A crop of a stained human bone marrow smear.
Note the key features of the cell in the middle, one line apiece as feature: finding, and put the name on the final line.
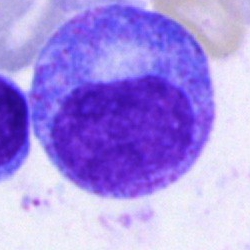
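Cytoplasm: wide band above the nucleus, thin rim below
Colour: blue cytoplasm
Granules: fine, reddish-purple, scattered through the cytoplasm
Clear zone: pale area just above the nucleus
Name: promyelocyte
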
